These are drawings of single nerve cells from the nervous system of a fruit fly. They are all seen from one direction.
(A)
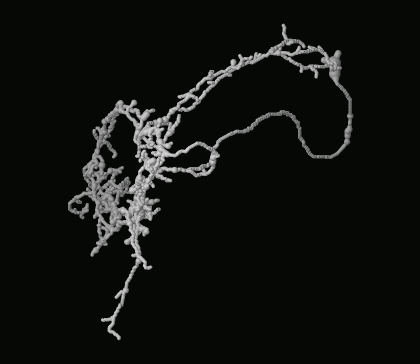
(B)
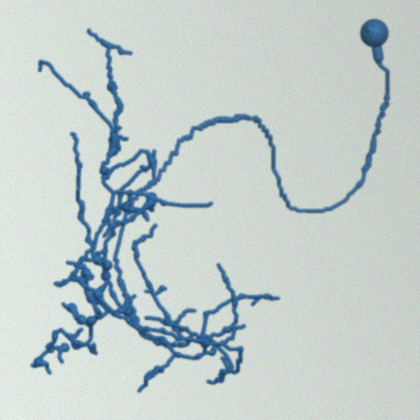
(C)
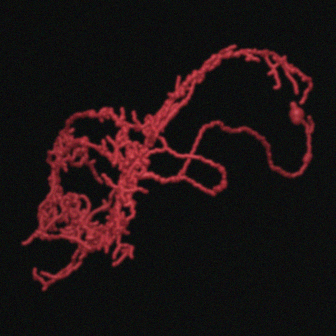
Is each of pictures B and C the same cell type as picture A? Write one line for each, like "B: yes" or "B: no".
B: no
C: yes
